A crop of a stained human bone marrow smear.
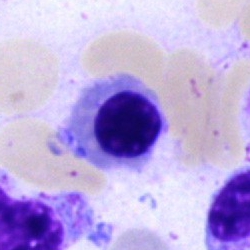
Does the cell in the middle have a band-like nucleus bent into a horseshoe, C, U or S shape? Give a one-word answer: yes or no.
No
